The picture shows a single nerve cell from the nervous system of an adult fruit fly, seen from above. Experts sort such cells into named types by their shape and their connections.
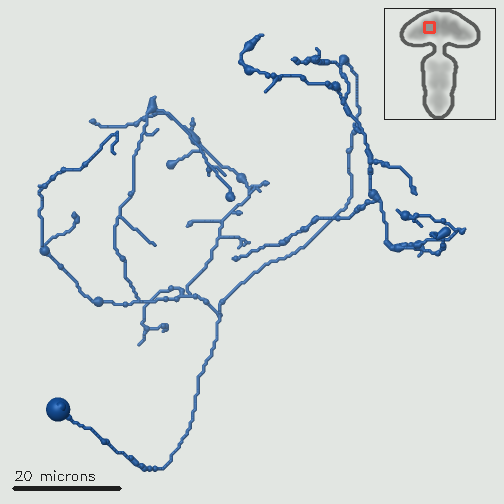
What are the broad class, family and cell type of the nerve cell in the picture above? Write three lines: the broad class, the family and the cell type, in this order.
central-brain intrinsic neuron
hemilineage VLPd&p1_posterior
CB1060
